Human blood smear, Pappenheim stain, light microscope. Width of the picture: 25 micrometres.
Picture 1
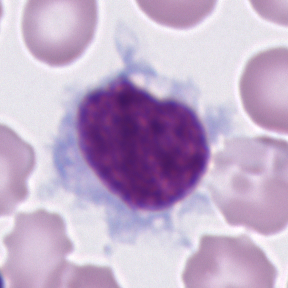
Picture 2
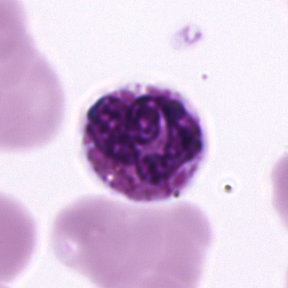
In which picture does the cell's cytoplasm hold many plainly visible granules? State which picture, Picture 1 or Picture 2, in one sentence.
Picture 2 has the cell with many visible granules in its cytoplasm.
